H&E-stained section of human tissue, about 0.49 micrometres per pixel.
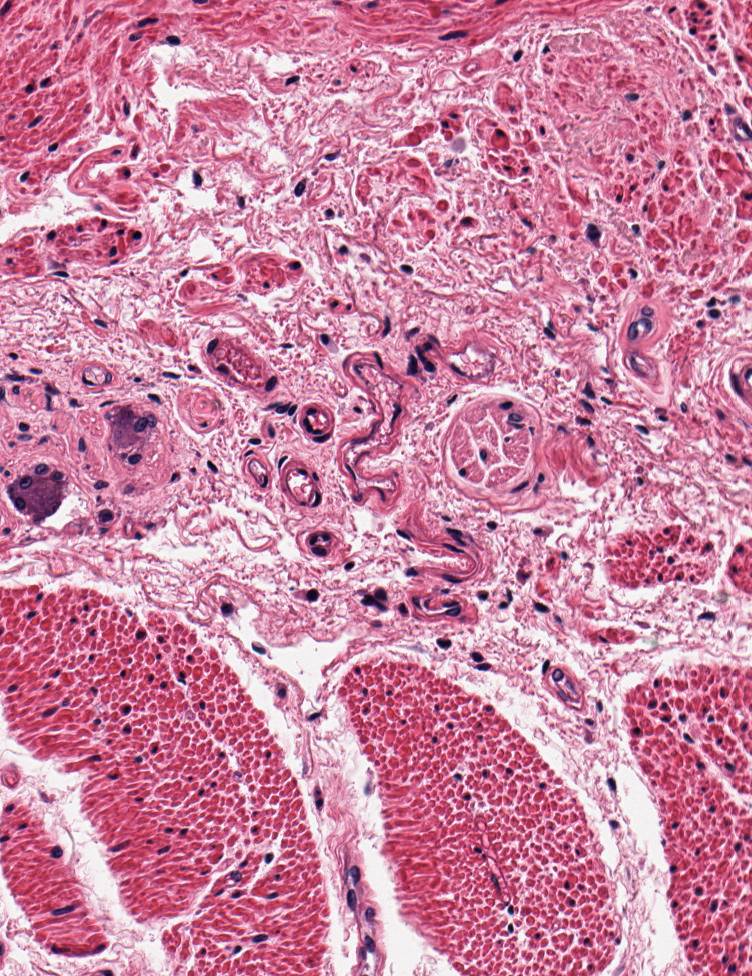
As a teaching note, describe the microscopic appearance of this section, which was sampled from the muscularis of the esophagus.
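Look at the lower half: large bundles of smooth muscle fill it, with a band of loose connective tissue above. The muscle cells are mostly cut across, giving many small round pink profiles. Right of centre, notice a rounded fascicle of pale wavy fibres, sparse elongated nuclei and a thin wrapping sheath. Small clusters of large cells with abundant purplish cytoplasm lie at the band's left edge.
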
